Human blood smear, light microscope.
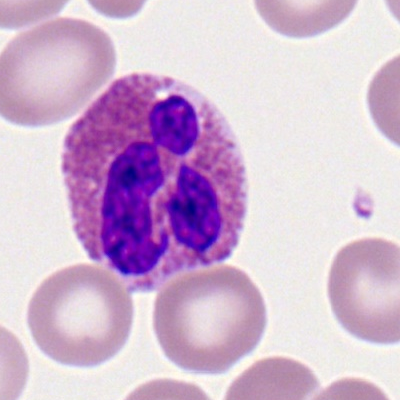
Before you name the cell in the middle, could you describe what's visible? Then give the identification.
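Look first at the outline: round to slightly oval, with a smooth edge. Inside, the nucleus is split into three lobes, and its chromatin is dark purple and coarsely clumped. Around it lies an abundant, pale pinkish-lilac cytoplasm. Students should name this cell an eosinophil.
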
